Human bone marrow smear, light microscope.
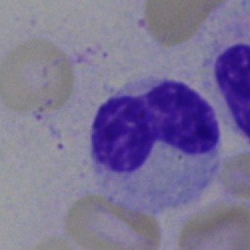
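Band neutrophil, the cell in the middle of this bone marrow smear. Its nucleus fills the upper part of the cell, so most of the pale grey-blue cytoplasm sits below it. Notice the chromatin: it stains deep purple and is dense, with a few paler streaks running through it.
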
